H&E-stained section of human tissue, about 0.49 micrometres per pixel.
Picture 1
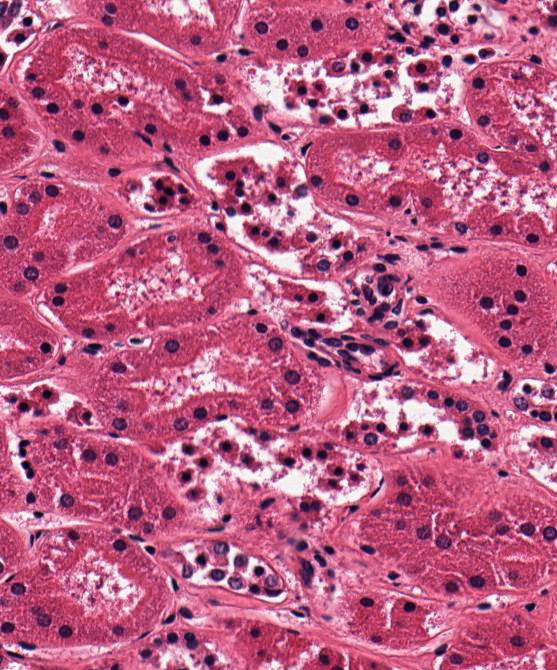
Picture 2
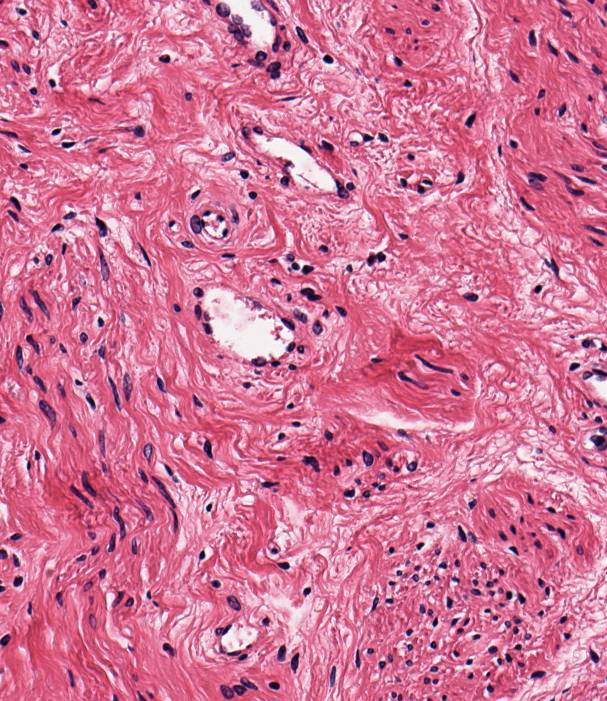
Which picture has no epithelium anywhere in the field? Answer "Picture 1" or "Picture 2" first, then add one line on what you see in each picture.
Picture 2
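In picture 1: The tubules are lined by large cells with abundant granular deep pink cytoplasm.
In picture 2: No epithelium is present anywhere in the field.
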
